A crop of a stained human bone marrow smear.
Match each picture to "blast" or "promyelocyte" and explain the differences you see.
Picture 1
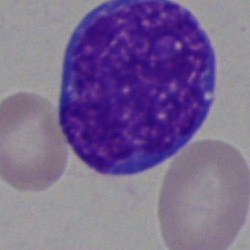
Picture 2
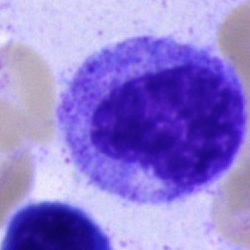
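The blast is in picture 1; the promyelocyte is in picture 2. In picture 1 the nucleus fills nearly the whole smooth, oval cell, leaving a thin rim of deep blue cytoplasm seen best along the left and lower edges.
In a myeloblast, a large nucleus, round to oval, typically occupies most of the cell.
In picture 2 the cell is round and the nucleus sits off-centre, displaced toward the right, with the cytoplasm forming its widest band on the left.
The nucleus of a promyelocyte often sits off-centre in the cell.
The cytoplasm of picture 2 is pale lilac-blue rather than deep blue. Its chromatin is dark purple and moderately condensed, with darker clumps. Neither cell shows vacuoles in its cytoplasm.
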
